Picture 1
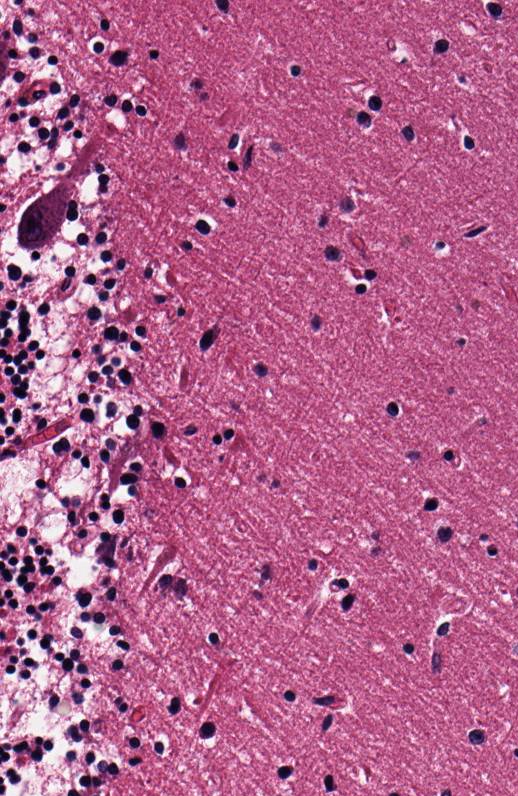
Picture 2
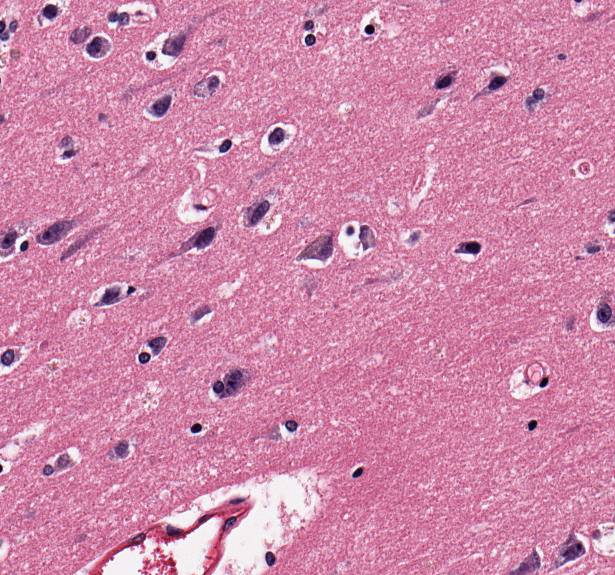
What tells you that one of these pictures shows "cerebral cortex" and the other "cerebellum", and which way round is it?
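Looking at these, cerebellum is picture 1 and cerebral cortex picture 2. In the first, a dense band crowded with small, round, dark nuclei runs down the left edge, and the rest is a pale pink fibrillary layer with sparse nuclei.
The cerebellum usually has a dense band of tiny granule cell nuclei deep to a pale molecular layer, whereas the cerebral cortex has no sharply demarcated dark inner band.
The second is mostly a finely granular, fibrillary pink matrix with singly scattered cells. I notice its larger cells are angular, triangular neurons with purple-grey cytoplasm, while the first has a single large triangular neuron at the layer border near the upper left.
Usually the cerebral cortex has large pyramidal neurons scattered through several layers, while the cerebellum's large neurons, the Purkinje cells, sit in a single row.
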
